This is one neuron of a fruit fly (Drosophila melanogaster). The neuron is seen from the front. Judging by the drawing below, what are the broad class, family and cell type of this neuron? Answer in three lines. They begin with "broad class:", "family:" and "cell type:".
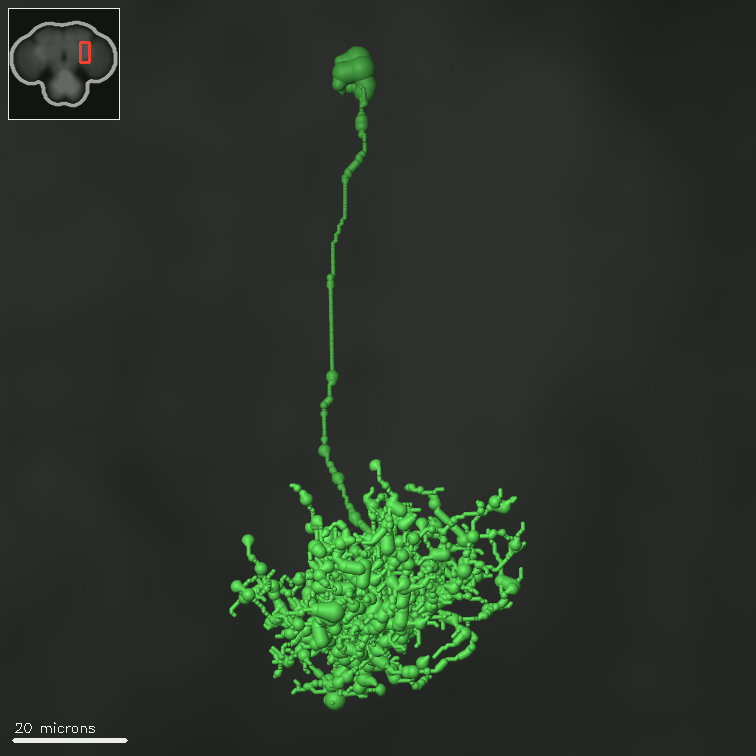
broad class: central-brain intrinsic neuron
family: hemilineage VLPp1
cell type: AVLP548_g1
